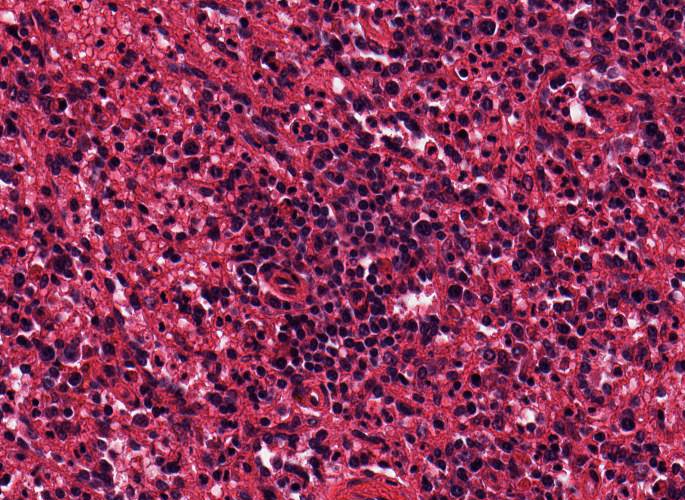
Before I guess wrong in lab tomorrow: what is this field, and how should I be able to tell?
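Red pulp of the spleen. Eosin staining is intense, giving the whole field a strong red cast.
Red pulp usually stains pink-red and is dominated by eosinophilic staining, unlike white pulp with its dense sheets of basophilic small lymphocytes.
Fine eosinophilic fibrous strands run between the cells. A small vessel lined by elongated endothelial nuclei lies just left of centre.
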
